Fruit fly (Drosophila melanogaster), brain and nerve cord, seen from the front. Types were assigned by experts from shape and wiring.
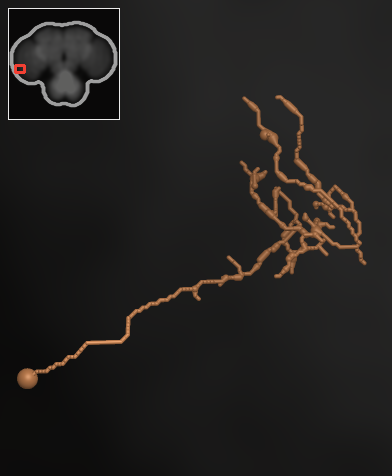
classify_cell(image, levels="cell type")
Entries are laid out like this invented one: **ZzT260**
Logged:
**Cm1**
